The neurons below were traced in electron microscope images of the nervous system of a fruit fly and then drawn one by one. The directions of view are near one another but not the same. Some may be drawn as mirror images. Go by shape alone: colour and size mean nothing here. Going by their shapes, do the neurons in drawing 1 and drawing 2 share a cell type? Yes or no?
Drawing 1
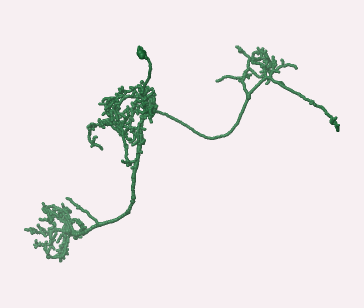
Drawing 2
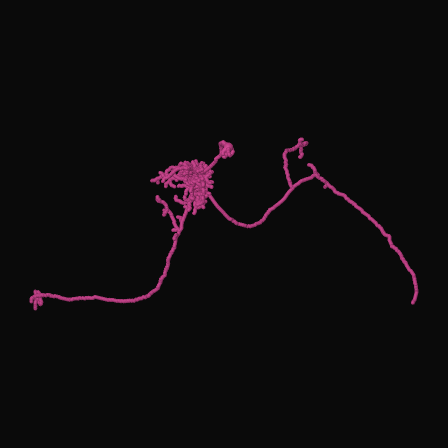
no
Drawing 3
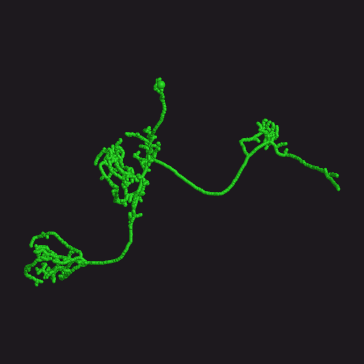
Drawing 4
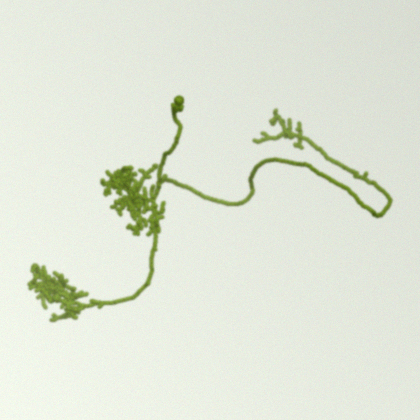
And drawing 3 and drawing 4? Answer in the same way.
no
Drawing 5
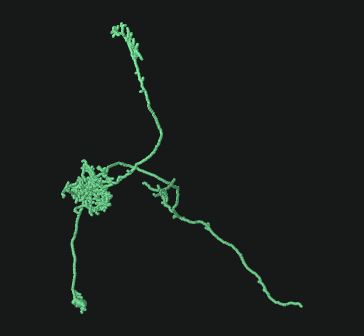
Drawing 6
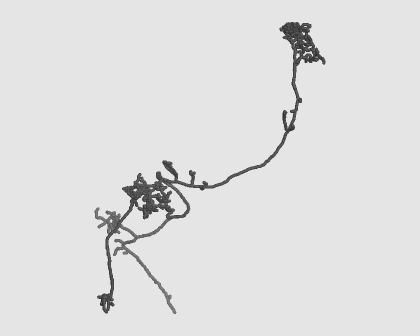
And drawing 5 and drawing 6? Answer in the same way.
yes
